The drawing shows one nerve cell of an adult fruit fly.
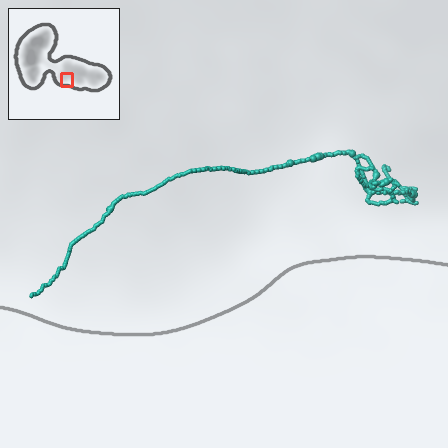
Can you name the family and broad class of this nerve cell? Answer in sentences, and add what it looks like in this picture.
Its family is called class mechanosensory tactile. This is a sensory neuron entering the nerve cord. It is in the nerve cord and does not reach the brain. No cell body is drawn.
